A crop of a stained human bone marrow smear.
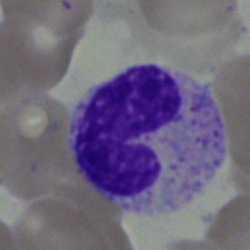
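Band neutrophil. Its outline, I'd say, is round and smooth. The nucleus curves like a kidney, its indentation turned to the right, and it sits toward the left side of the cell. And the chromatin looks dense, clumped and deep purple.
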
